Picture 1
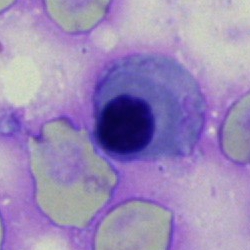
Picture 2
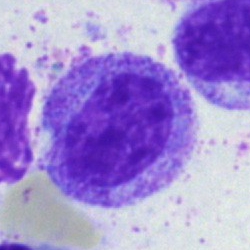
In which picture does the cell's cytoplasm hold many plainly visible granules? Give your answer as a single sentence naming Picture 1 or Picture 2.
The cell seen in picture 2 shows many visible granules in its cytoplasm.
